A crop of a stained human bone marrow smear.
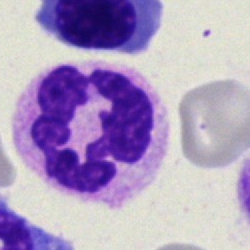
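Segmented neutrophil: the nucleus is divided into several lobes, set in a ring around a pale central area, and the ring is not fully closed, with a gap near the top. The chromatin is dark purple and coarsely clumped, and the cytoplasm holds fine, faint lilac granules.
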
